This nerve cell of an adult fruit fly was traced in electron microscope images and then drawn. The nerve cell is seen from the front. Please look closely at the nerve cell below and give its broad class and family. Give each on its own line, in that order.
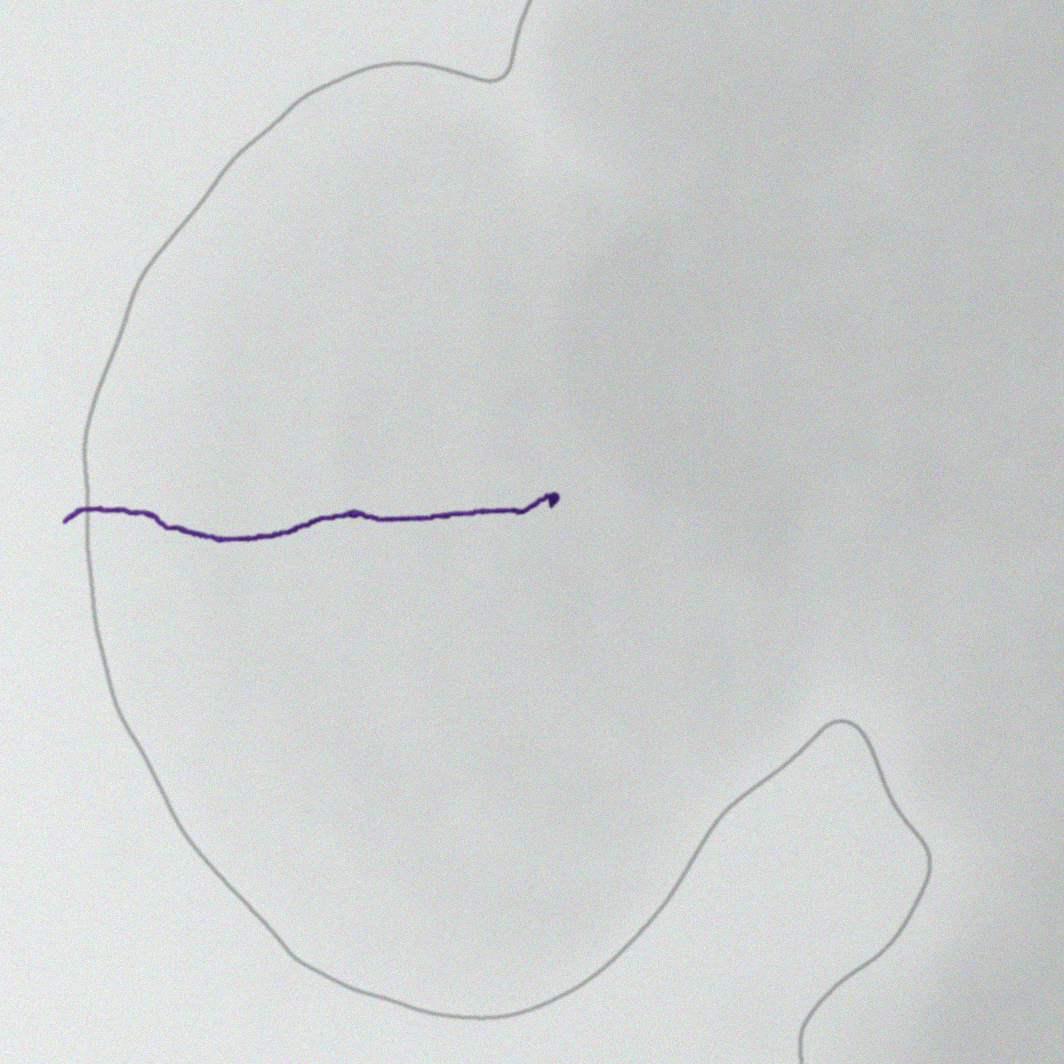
photoreceptor or other optic-lobe sensory neuron
class visual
